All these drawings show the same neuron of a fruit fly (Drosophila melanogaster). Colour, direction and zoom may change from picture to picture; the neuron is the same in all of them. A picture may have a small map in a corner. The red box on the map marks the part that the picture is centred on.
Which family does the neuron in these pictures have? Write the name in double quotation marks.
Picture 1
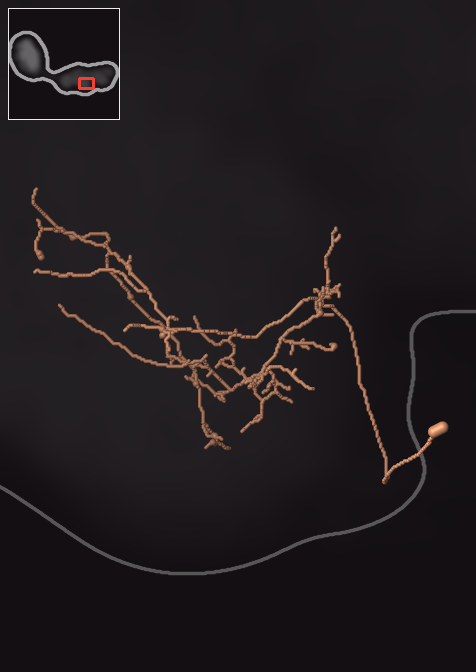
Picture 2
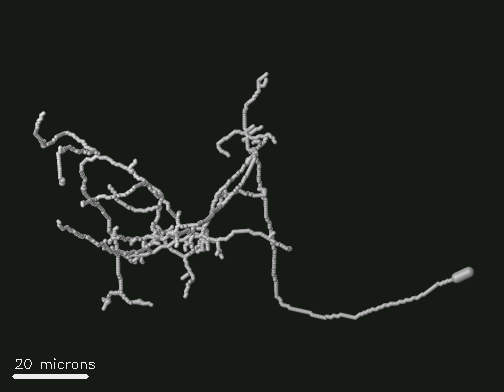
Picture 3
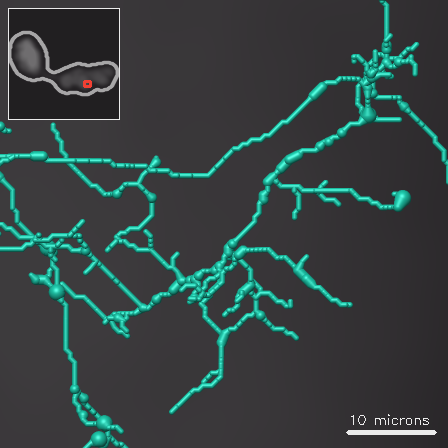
"hemilineage 20A.22A"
